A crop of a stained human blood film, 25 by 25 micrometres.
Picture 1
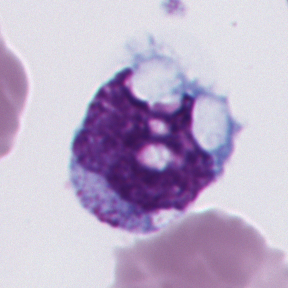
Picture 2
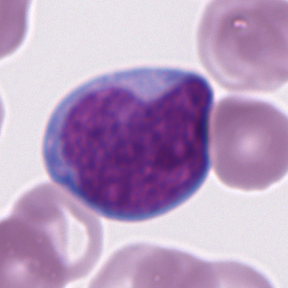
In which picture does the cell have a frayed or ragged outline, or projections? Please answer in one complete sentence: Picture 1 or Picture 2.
The rough outline belongs to the cell in picture 1.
